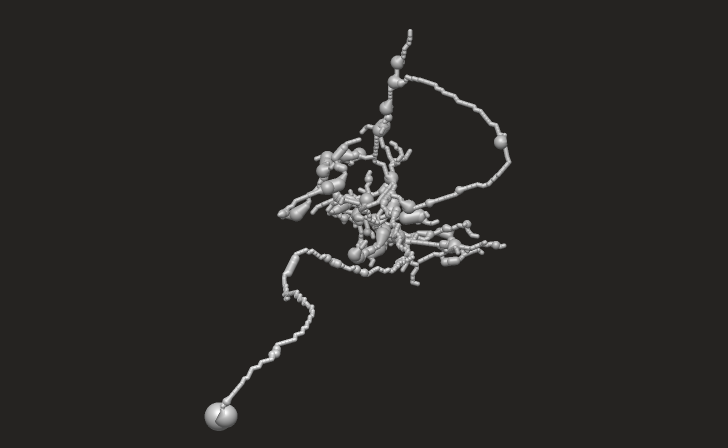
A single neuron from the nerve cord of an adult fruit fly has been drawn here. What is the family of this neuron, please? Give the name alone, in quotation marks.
"hemilineage 14A"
